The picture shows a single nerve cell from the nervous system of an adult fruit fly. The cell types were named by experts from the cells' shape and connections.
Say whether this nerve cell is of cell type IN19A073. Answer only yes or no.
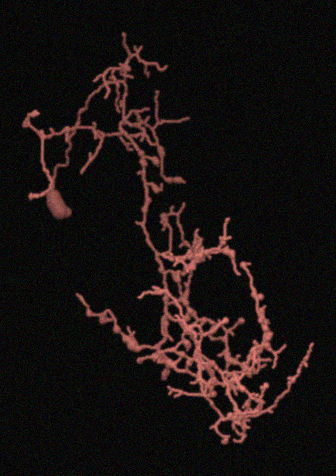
yes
